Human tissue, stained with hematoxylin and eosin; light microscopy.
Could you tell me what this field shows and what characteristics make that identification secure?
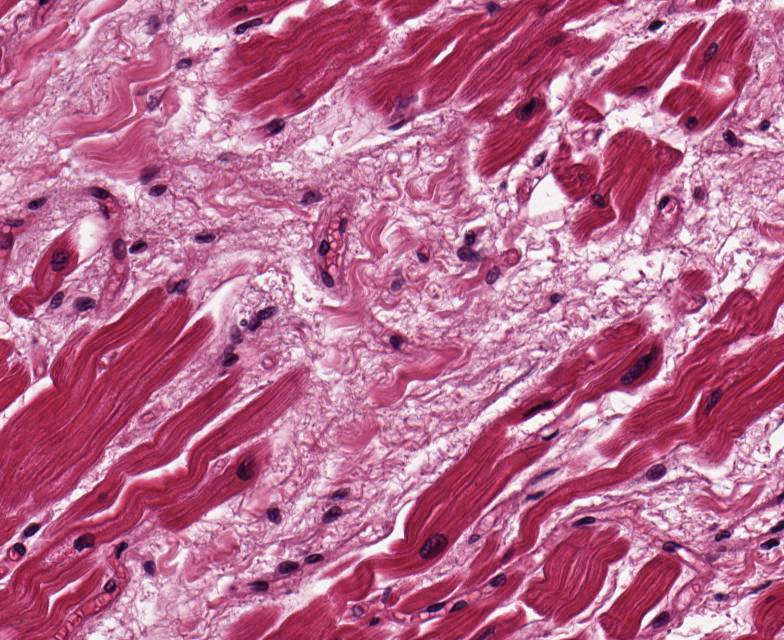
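Myocardium, mainly, with its oval nuclei sitting centrally in the fibres.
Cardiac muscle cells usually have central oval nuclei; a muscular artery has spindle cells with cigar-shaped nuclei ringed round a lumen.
The cytoplasm is deep red with fine lengthwise lines, and a broad band of pale, loose stroma carrying wavy pink collagen crosses the middle.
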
